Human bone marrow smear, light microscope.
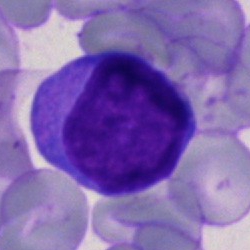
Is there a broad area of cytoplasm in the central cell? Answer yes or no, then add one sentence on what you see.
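No. The nucleus fills most of the cell and sits toward the right side.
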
